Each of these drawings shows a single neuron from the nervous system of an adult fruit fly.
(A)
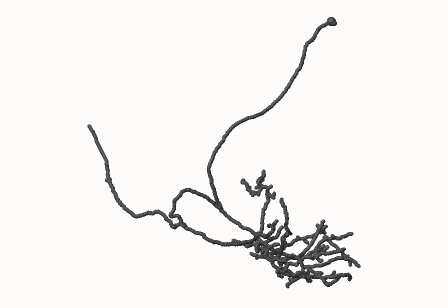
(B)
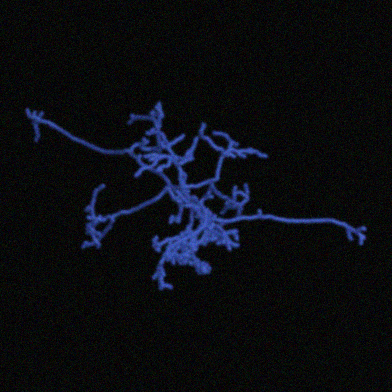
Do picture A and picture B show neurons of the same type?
no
